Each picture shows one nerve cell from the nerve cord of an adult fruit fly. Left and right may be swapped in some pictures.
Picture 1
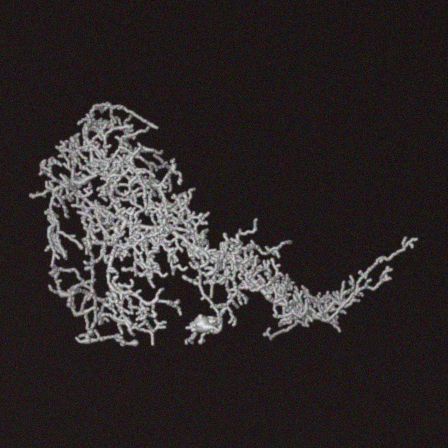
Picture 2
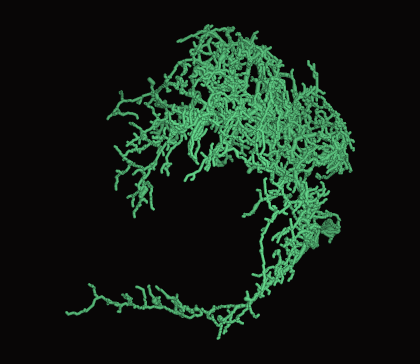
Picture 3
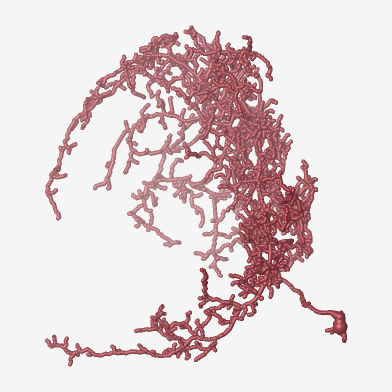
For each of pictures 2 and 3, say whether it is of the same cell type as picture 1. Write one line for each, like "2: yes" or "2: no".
2: yes
3: yes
